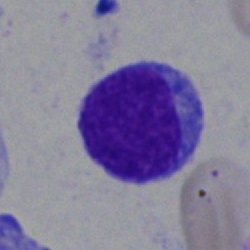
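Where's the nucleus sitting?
Off-centre, pushed toward the left side of the cell.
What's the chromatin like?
Dark purple, finely mottled with small clumps.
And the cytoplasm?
A narrow blue crescent on the right, with a paler zone right next to the nucleus.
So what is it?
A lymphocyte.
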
